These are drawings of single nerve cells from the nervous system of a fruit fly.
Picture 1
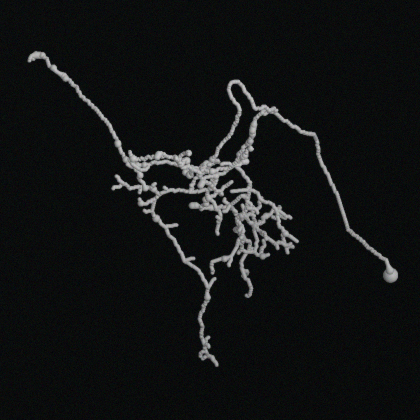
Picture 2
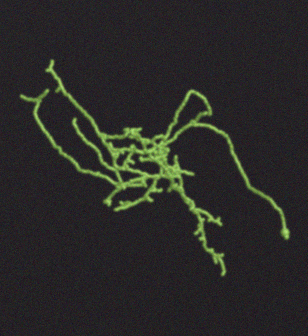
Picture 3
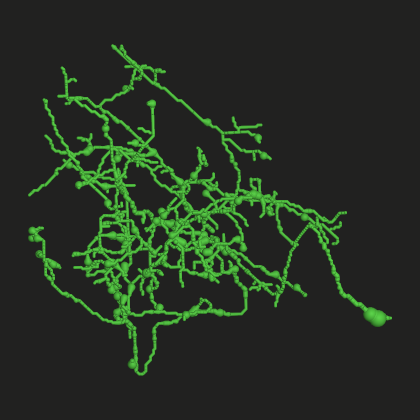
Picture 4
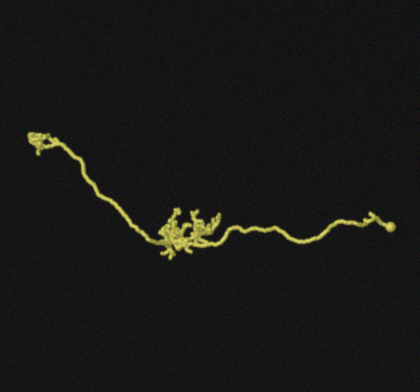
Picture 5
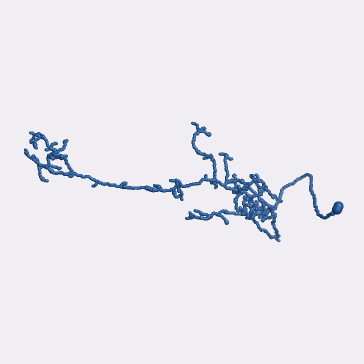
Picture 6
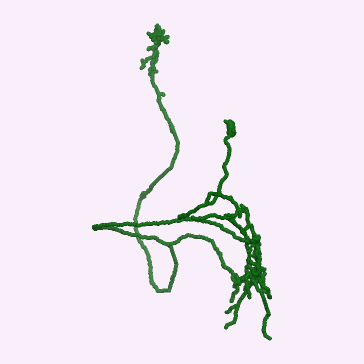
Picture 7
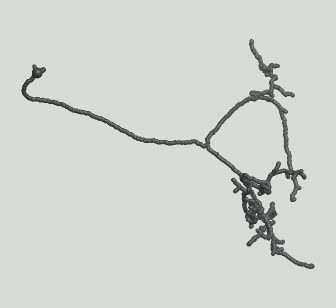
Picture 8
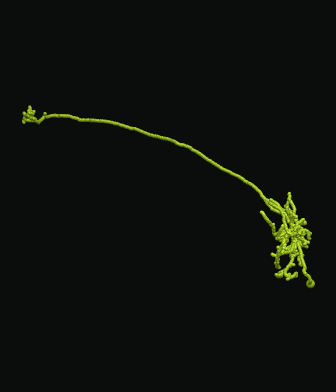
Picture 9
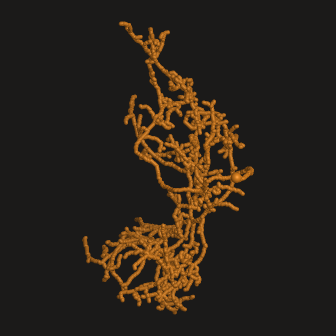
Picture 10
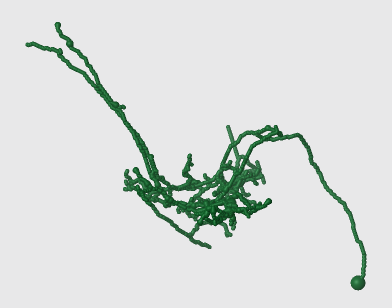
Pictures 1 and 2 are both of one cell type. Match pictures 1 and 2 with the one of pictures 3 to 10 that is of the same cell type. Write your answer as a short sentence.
The nerve cell in picture 10 is of the same cell type.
